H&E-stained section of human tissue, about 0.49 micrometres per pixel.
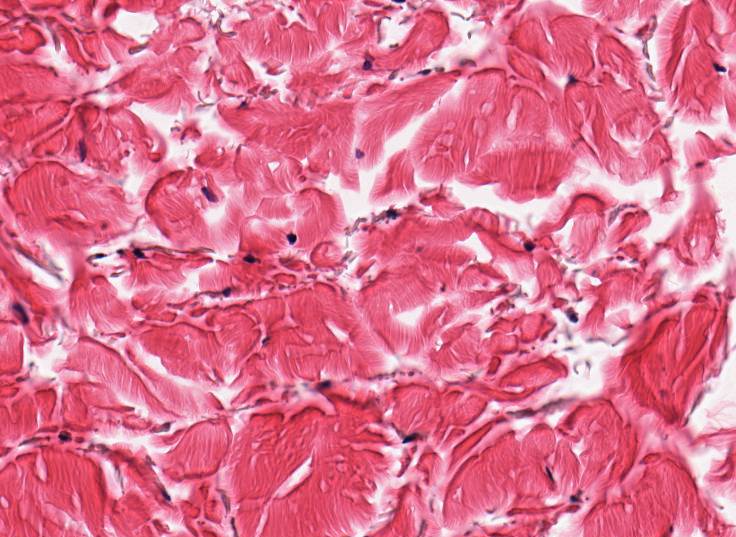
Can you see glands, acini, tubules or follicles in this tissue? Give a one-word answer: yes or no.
No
